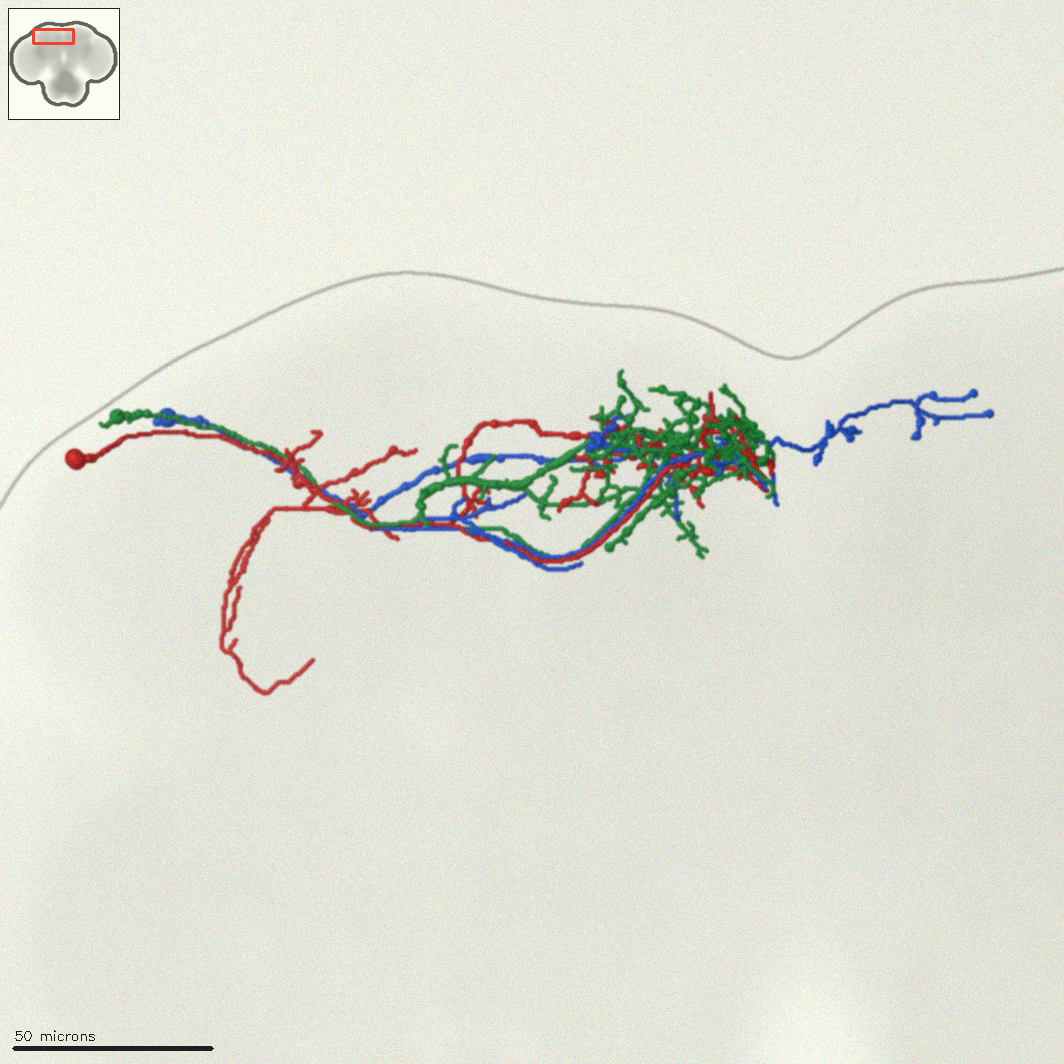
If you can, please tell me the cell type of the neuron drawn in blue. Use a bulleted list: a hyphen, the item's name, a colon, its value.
- cell type: SMP220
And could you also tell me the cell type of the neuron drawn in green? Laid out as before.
- cell type: SMP218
